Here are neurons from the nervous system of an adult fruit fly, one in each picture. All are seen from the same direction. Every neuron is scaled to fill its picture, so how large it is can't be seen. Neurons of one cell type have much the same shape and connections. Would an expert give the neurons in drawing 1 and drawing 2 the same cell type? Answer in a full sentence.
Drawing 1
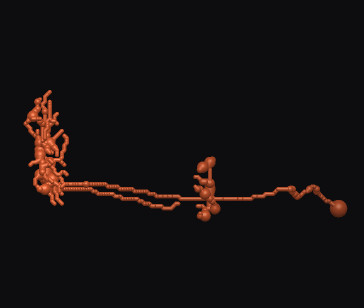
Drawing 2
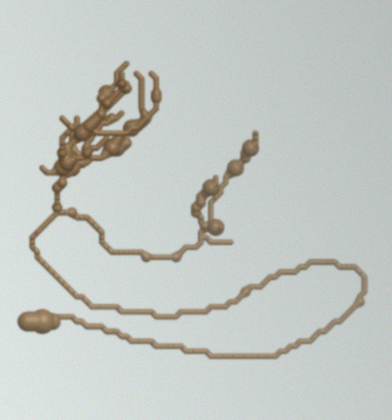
They are of the same cell type.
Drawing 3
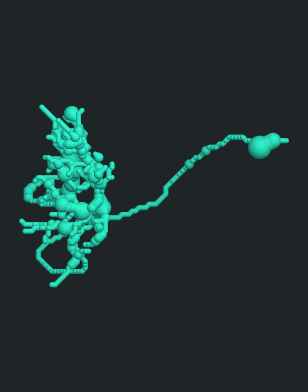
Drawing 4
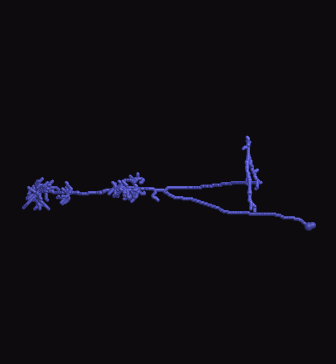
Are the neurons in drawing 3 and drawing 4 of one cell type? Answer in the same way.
They are of different cell types.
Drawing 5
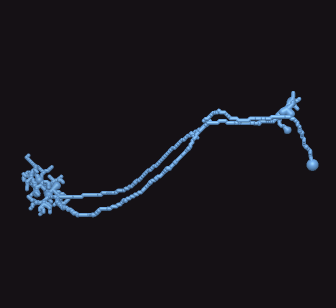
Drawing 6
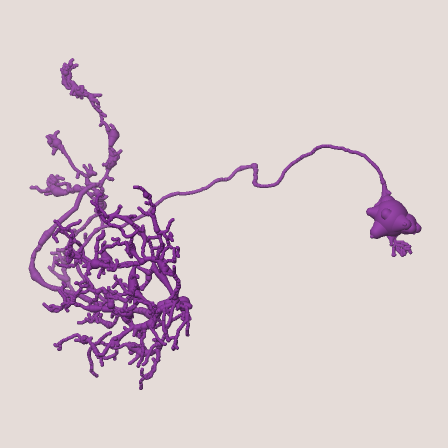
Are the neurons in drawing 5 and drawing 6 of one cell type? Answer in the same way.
They are of different cell types.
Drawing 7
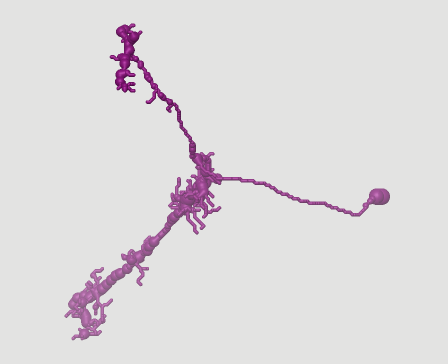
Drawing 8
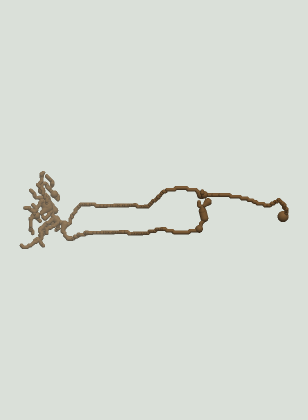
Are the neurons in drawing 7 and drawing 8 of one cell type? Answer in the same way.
They are of different cell types.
